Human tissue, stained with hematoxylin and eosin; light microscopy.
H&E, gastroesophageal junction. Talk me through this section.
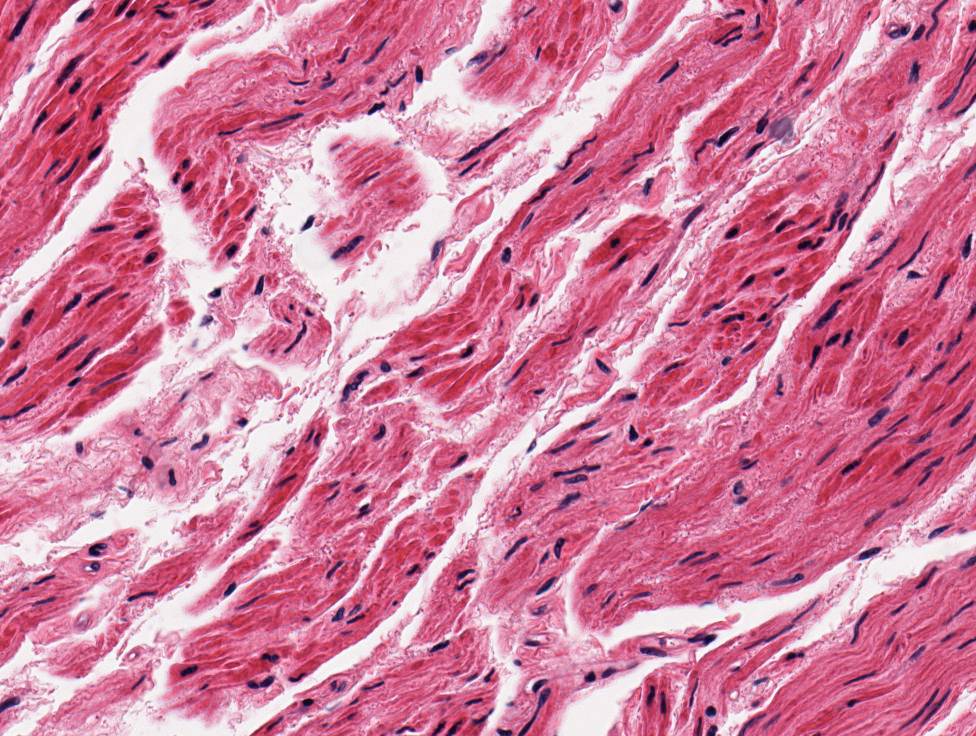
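The fibre cytoplasm stains a deep pink to red with eosin. Elongated, dark purple nuclei lie along the long axis of the fibres, and they are scattered throughout every bundle rather than gathered at the bundle edges. In the left-middle part of the field, pale, loose, wispy pink tissue lies between the bundles.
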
